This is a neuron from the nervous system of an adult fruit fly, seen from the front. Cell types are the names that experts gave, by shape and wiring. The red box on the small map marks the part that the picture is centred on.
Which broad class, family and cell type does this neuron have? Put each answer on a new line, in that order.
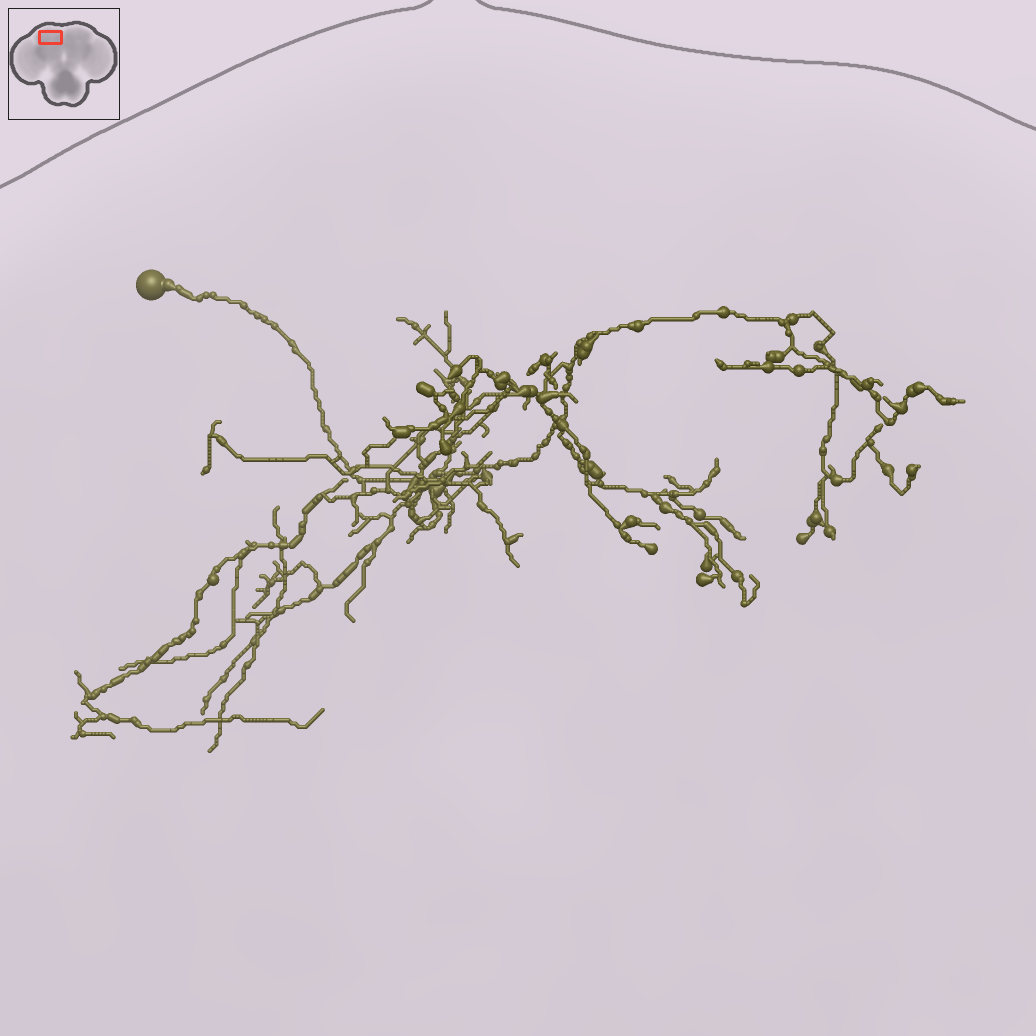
central-brain intrinsic neuron
hemilineage VLPd&p1_posterior
SMP248_d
